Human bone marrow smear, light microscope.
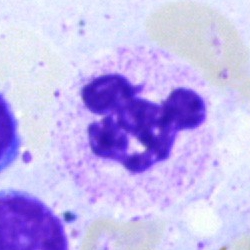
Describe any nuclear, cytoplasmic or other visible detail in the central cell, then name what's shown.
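First, the cell outline is roughly round. Second, the chromatin is dense, clumped and dark purple. Third, plentiful pale pinkish-lilac cytoplasm surrounds the nucleus on every side. Fourth, fine pink-violet granules are scattered throughout that cytoplasm. The cell is a segmented neutrophil.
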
